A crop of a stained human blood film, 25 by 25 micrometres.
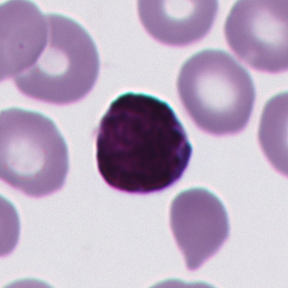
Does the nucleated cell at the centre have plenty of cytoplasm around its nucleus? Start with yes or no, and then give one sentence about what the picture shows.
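No. Cytoplasm is scant, at most a very thin rim at the edge of the nucleus.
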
